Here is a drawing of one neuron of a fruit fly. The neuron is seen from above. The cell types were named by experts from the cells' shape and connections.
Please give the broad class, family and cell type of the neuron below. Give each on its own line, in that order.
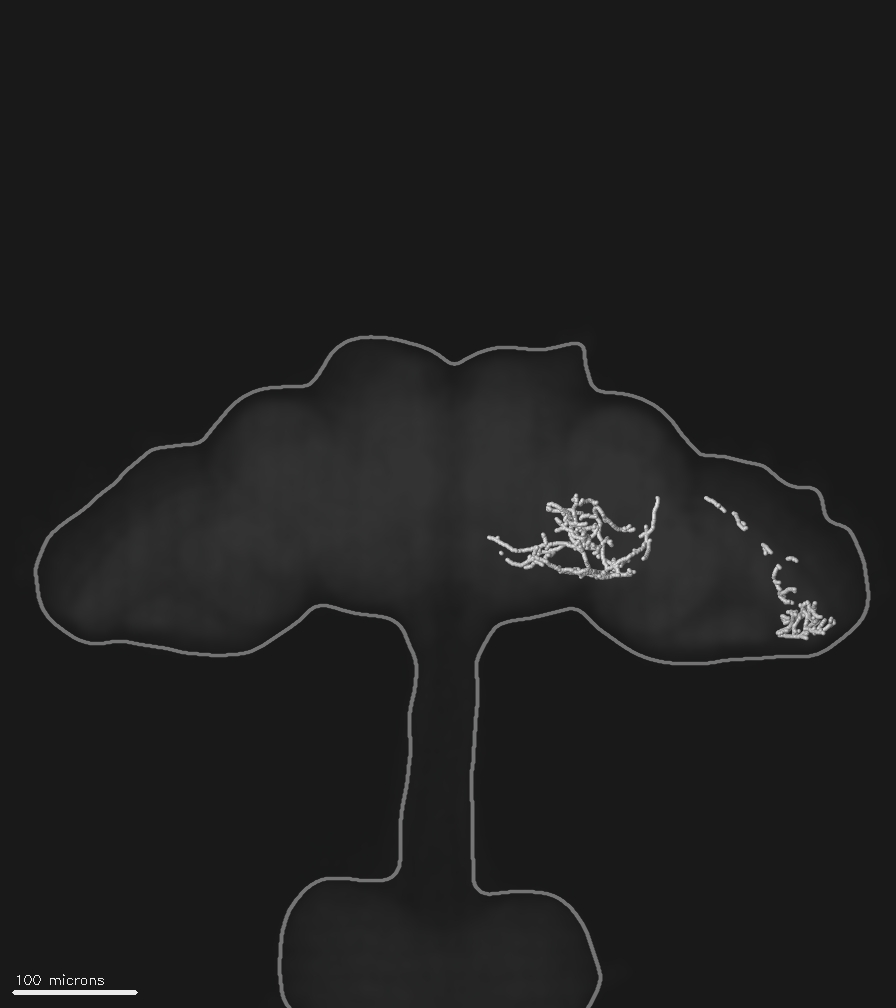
visual projection neuron
MeVP
MeVP43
